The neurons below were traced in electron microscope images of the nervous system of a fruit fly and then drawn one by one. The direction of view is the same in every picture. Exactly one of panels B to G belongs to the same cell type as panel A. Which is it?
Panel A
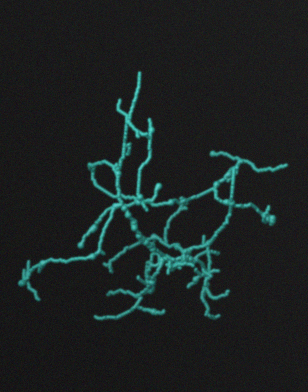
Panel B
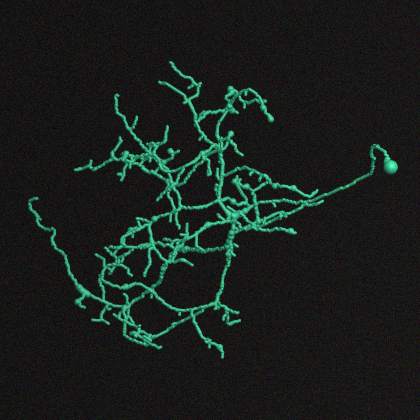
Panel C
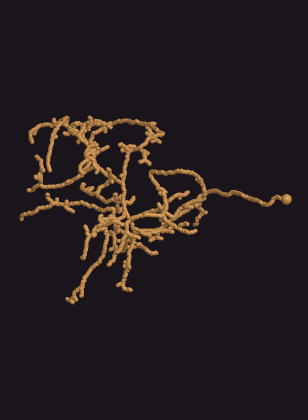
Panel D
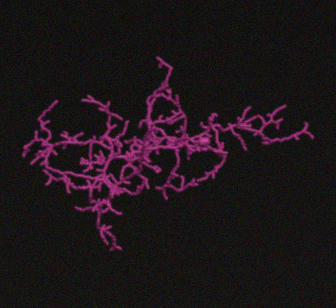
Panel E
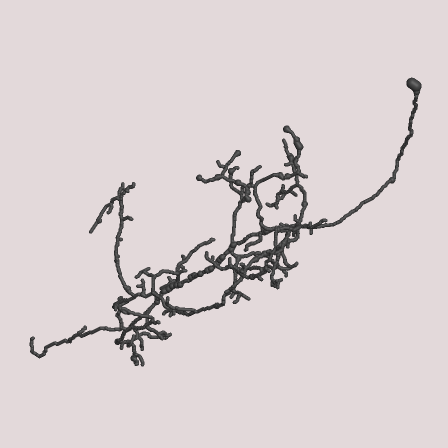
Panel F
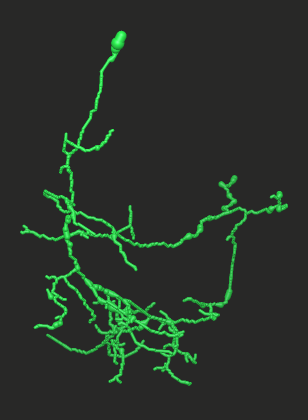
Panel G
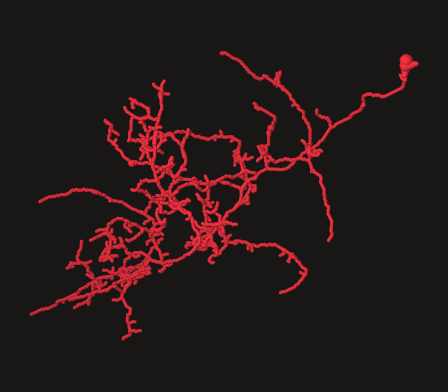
Panel F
